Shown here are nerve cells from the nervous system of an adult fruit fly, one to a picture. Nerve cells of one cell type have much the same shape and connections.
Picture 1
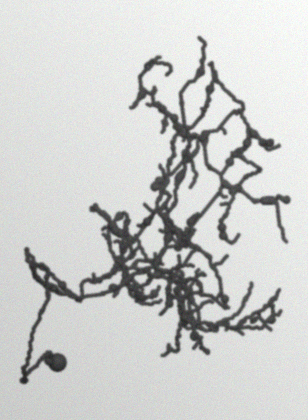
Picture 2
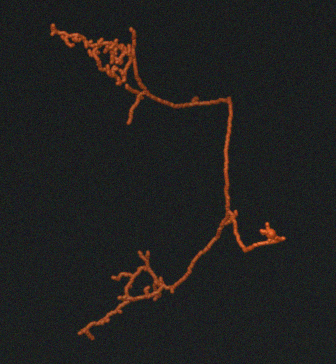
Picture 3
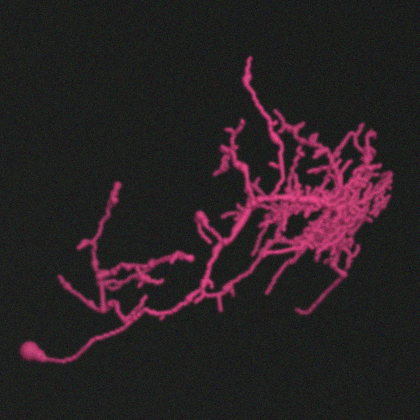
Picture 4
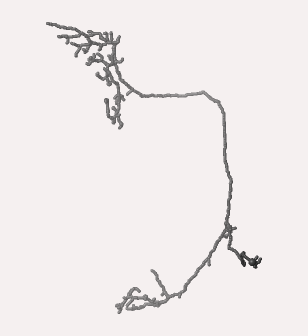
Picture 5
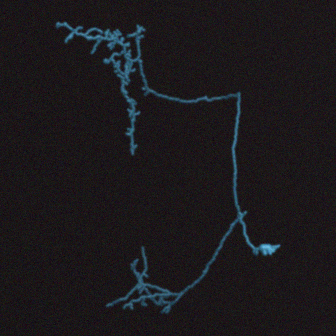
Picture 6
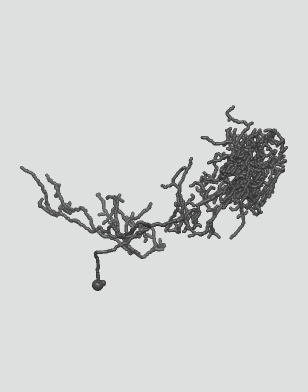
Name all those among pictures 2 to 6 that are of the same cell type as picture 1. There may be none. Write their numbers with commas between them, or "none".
none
